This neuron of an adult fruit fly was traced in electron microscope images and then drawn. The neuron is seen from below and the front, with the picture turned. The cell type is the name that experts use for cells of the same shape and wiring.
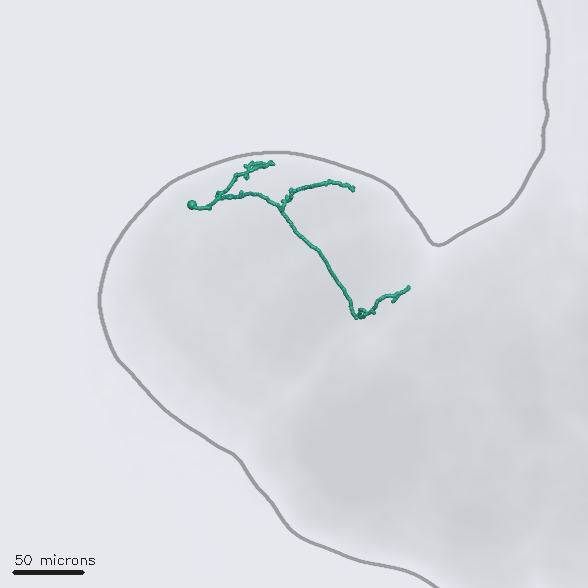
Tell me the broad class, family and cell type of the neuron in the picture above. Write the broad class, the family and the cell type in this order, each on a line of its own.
optic-lobe intrinsic neuron
TmY
TmY9a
